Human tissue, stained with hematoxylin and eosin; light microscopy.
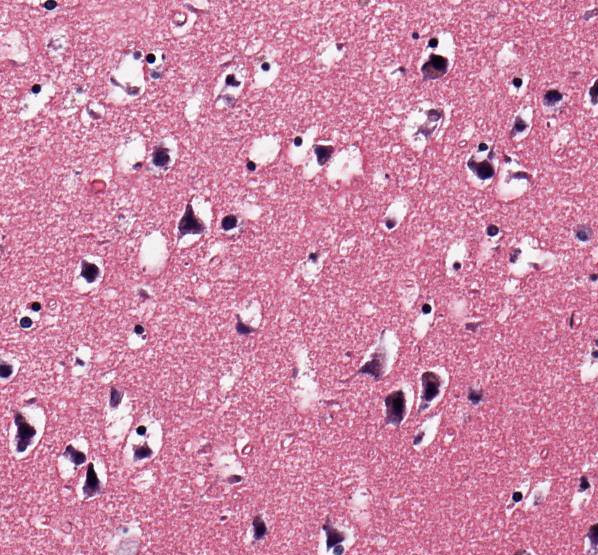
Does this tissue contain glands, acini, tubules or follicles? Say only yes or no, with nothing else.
No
